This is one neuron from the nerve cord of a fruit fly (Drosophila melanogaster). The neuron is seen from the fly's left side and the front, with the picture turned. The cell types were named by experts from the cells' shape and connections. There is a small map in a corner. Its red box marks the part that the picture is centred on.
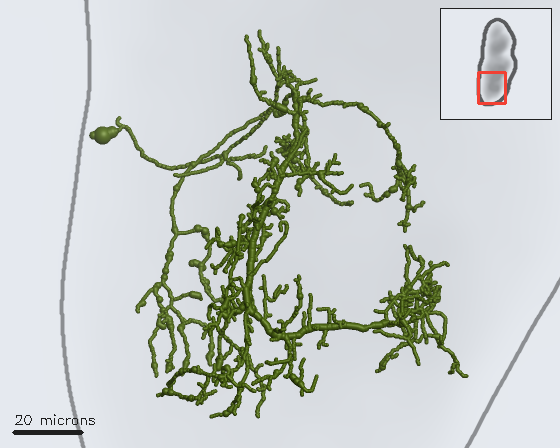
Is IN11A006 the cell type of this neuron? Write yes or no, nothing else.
no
